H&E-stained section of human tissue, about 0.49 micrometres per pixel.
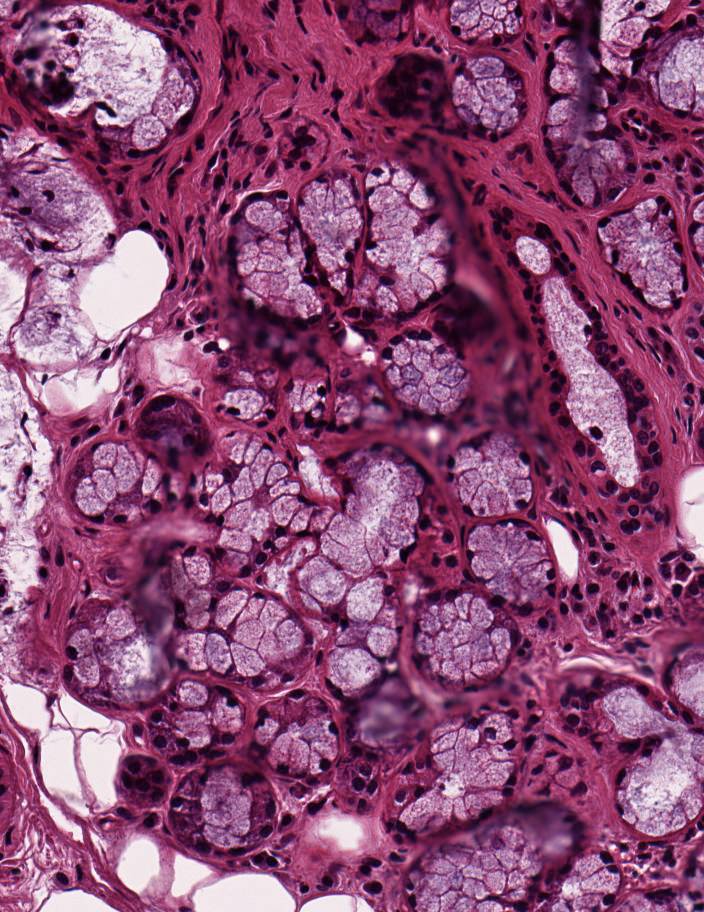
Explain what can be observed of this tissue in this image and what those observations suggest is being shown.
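Rounded clusters of mucous acini occupy most of the field, with bands of pink fibrous stroma between them. The cytoplasm of the acinar cells is pale, grey-lilac and foamy. Their nuclei are flattened and pressed against the cell bases at the rim of each acinus. Small dark round nuclei are scattered in the stroma between acini. The tissue shown here is minor salivary gland.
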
